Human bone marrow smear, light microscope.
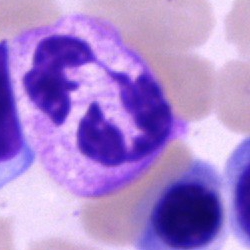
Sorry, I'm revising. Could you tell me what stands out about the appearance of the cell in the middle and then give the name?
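Several dark lobes, joined by narrow strands, make up the nucleus. Its chromatin is dark purple and densely clumped. The cytoplasm is plentiful and pale lilac-pink, with fine pinkish-violet granules scattered through it. This is a segmented neutrophil.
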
